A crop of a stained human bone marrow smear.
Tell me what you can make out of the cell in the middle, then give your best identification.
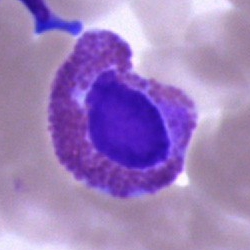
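Dense chromatin here, staining a fairly uniform dark blue-purple. Around the nucleus the cytoplasm is abundant, forming a wide rim, and it's packed with coarse purple granules. On the left side of the nucleus, a pale, clear zone separates it from the granules. This one is an eosinophil.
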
